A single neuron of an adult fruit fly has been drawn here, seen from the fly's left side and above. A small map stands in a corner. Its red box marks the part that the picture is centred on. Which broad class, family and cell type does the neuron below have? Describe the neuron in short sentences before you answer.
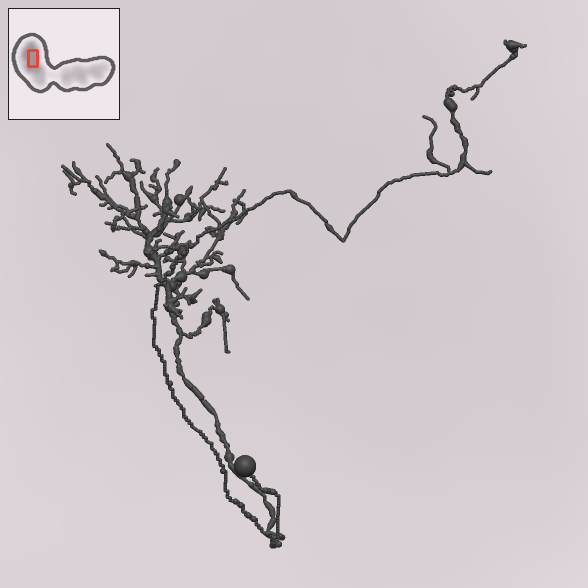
The cell body is at the bottom of the picture. Dozens of branch ends can be seen. This is an optic-lobe intrinsic neuron. The family is MeLo. The cell type is MeLo4.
